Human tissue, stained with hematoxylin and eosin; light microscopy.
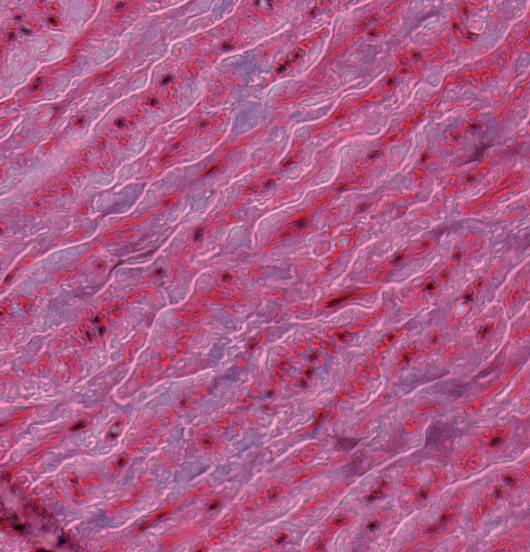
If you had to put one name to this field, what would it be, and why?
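Answer: the tunica media of an artery. Closely packed elongated fibres fill it, running parallel and wavy from lower left to upper right, pink-red with a purplish tinge.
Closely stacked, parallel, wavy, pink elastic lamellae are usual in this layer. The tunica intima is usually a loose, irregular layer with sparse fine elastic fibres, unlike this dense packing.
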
